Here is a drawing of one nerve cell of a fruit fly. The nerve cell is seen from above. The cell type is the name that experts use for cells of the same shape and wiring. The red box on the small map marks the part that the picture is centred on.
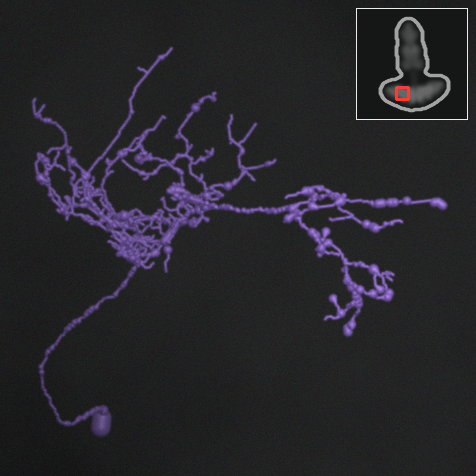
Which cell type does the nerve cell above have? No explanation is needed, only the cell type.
CB2805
